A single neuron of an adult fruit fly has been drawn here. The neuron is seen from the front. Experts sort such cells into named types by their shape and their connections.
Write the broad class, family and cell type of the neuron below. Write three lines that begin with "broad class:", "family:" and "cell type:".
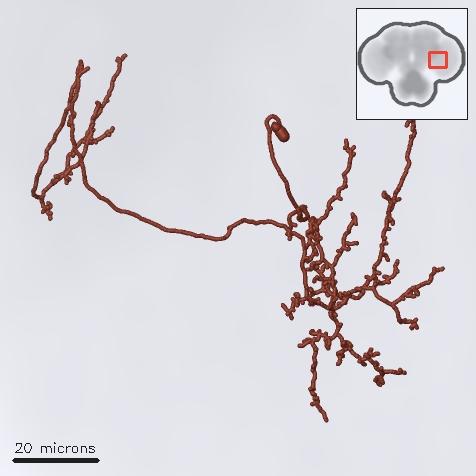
broad class: optic-lobe intrinsic neuron
family: MeLo
cell type: MeLo6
